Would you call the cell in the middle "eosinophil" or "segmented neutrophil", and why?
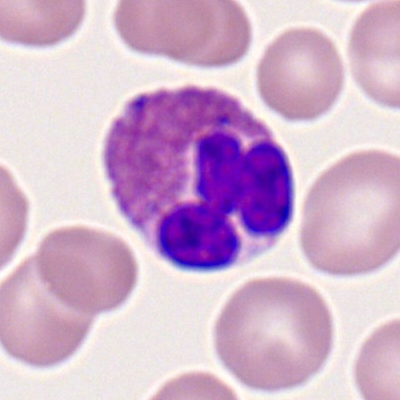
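This is an eosinophil rather than a segmented neutrophil.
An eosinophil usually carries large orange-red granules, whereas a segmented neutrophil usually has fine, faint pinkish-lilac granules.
Here the cytoplasm is packed with coarse granules, not fine ones, which sets this cell apart from a segmented neutrophil. The granules are pinkish-purple. The nuclear lobes, with dense chromatin staining dark purple, lie in the lower right part of the cell.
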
